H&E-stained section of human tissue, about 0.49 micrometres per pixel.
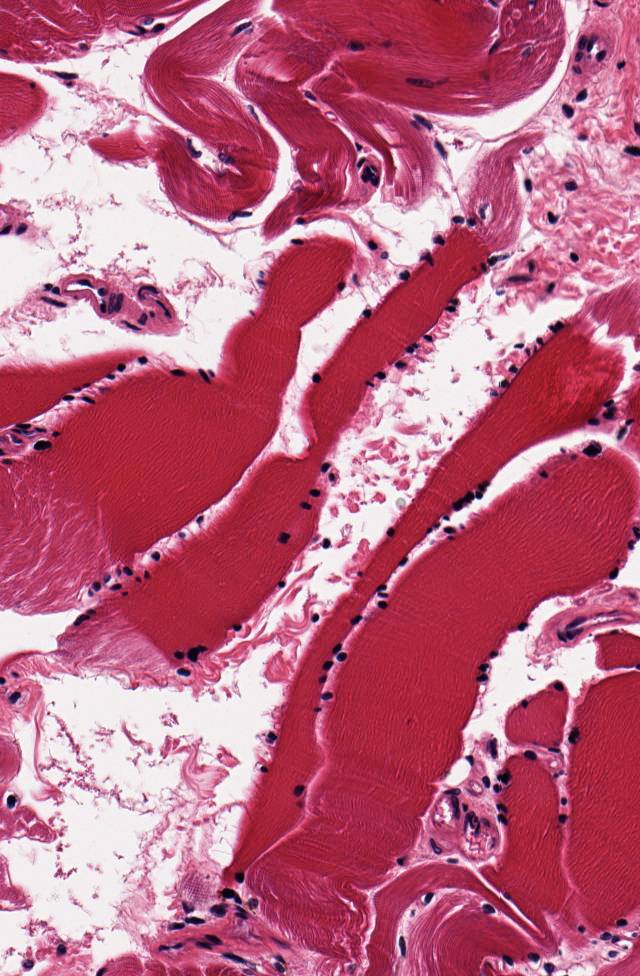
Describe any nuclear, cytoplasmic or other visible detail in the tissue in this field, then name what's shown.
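At the top of the field the fibres are wavy and folded. Along the fibre edges lie small, dark, flattened nuclei, and the fibre cytoplasm is a deep, even red-pink. Loose, pale pink, wispy connective tissue fills the spaces between the fibres. What this field shows is skeletal muscle.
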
